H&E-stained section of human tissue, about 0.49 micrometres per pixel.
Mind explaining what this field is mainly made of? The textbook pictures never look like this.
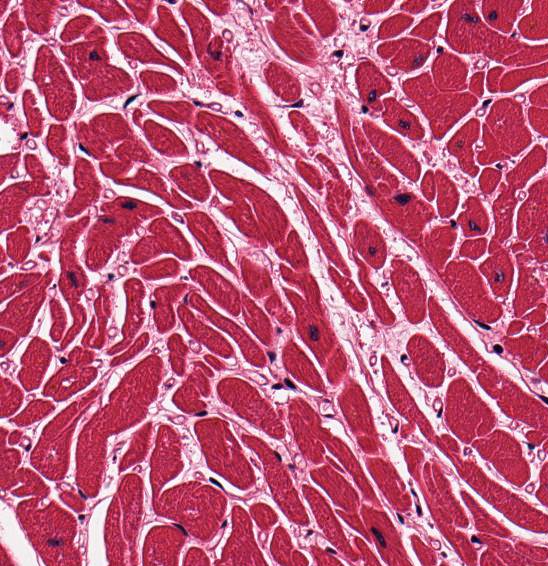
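Here the main tissue is myocardium. See how several of the lengthwise fibres in the centre branch.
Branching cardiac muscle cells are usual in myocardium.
Between the fibres run thin strands of pale pink loose connective tissue with small dark nuclei.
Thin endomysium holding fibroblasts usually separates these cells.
You will find no fat cells anywhere in the field.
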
